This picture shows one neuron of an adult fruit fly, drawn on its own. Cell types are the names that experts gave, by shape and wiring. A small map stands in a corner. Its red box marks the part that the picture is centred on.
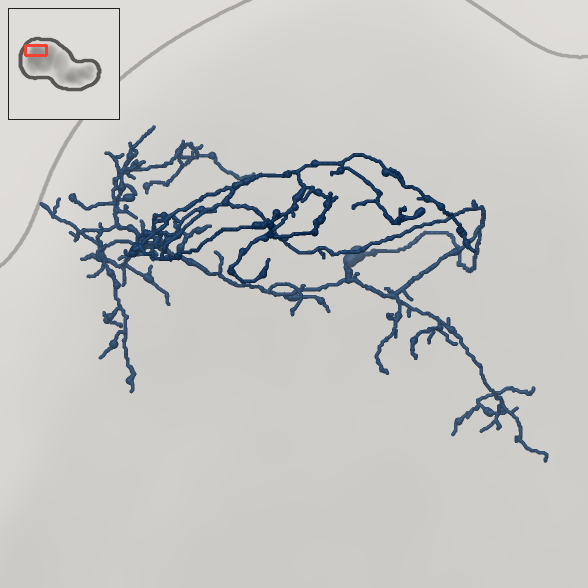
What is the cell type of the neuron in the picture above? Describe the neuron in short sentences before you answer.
Its cell body lies in the middle of the picture. Dozens of branch ends can be seen. Its broad class is central-brain intrinsic neuron. It is of cell type SLP356.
